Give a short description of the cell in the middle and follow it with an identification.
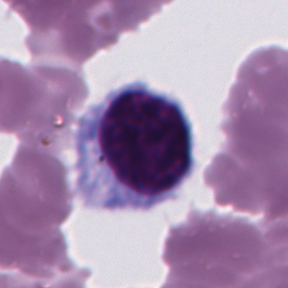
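Take your time with the nucleus first: it is round, with a smooth edge and no indentation. Now look at the cytoplasm, which is pale blue and shows no distinct granules. Follow its outer edge around to the left, where it turns ragged rather than smooth. What you are looking at is a hairy cell.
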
